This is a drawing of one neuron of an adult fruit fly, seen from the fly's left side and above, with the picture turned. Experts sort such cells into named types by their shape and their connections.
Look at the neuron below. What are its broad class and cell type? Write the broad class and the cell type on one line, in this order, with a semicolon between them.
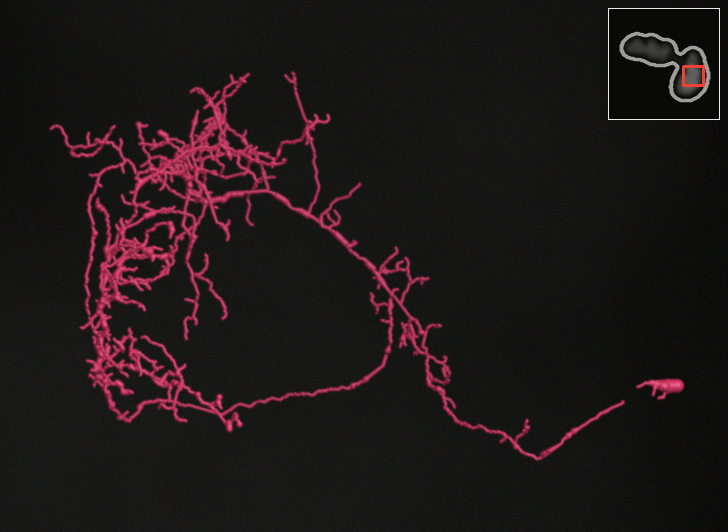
central-brain intrinsic neuron; PLP013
